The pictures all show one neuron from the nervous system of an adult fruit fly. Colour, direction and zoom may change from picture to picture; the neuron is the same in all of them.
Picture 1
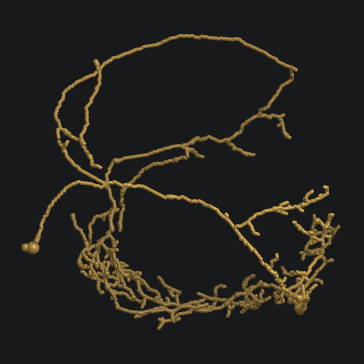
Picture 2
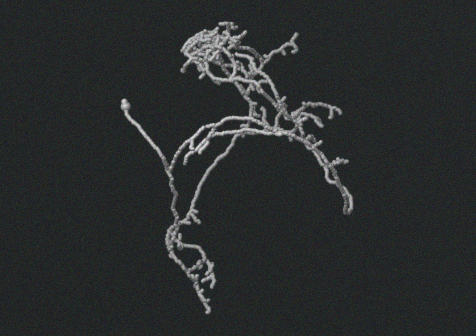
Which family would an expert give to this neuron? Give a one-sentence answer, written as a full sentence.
Under the family hemilineage SLPav1_medial is grouped this neuron.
